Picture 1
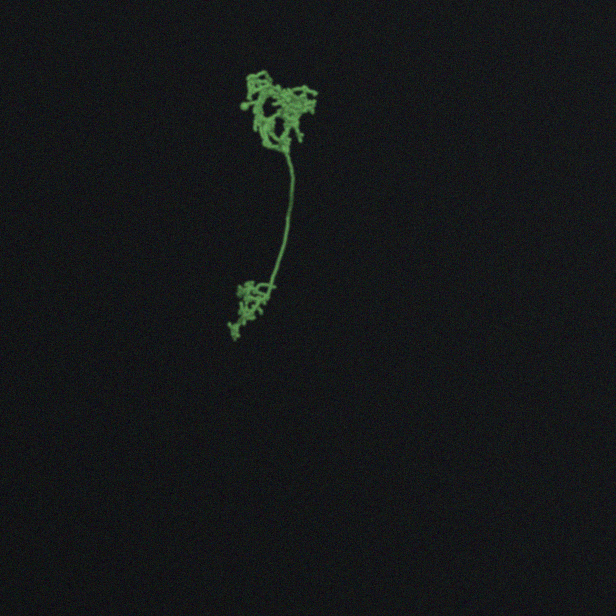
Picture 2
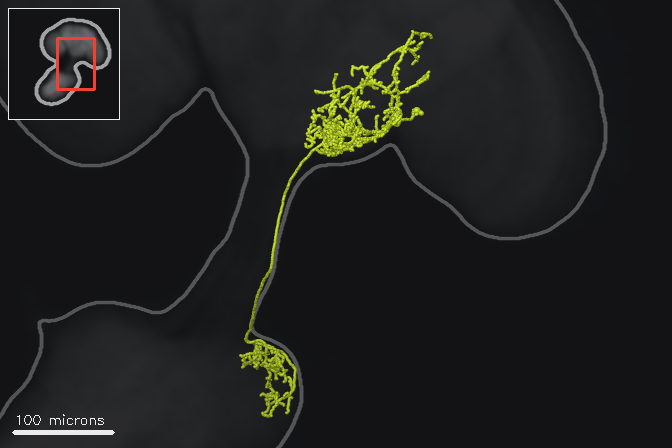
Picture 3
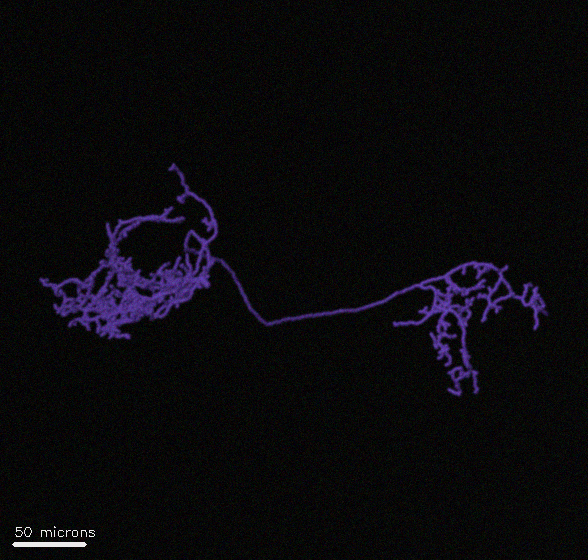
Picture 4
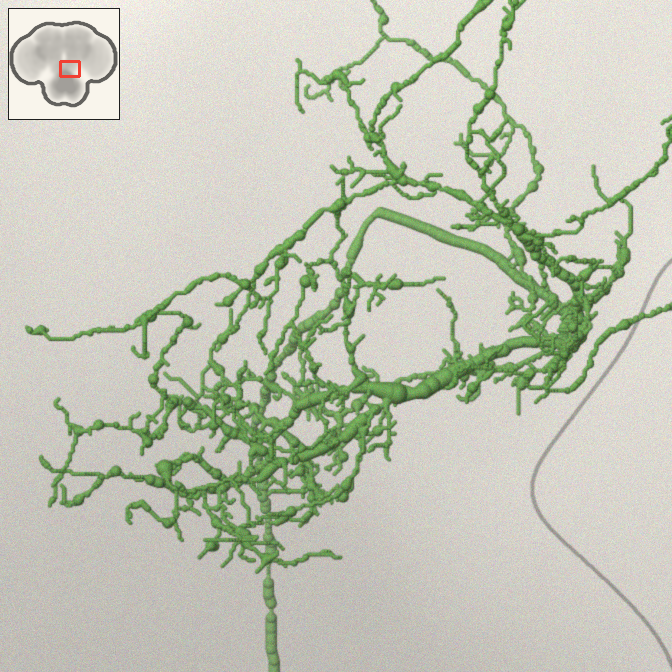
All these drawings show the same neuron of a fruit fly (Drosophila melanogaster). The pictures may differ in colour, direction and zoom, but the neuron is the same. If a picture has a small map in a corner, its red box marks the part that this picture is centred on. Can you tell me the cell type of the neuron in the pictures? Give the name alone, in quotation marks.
"DNge039"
